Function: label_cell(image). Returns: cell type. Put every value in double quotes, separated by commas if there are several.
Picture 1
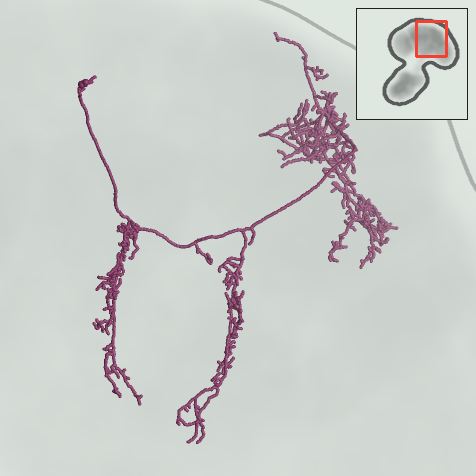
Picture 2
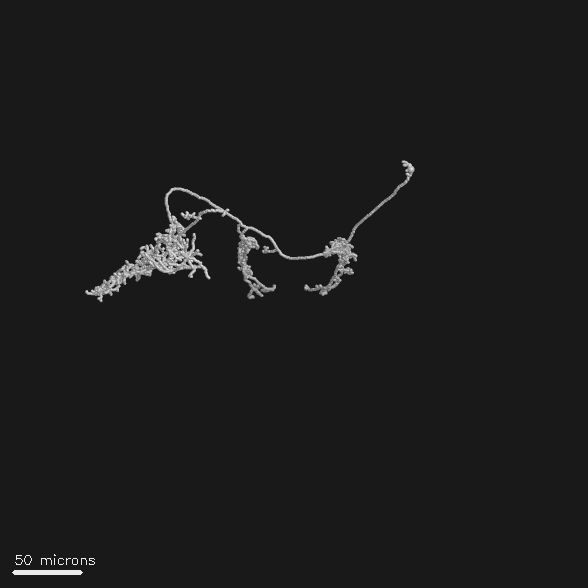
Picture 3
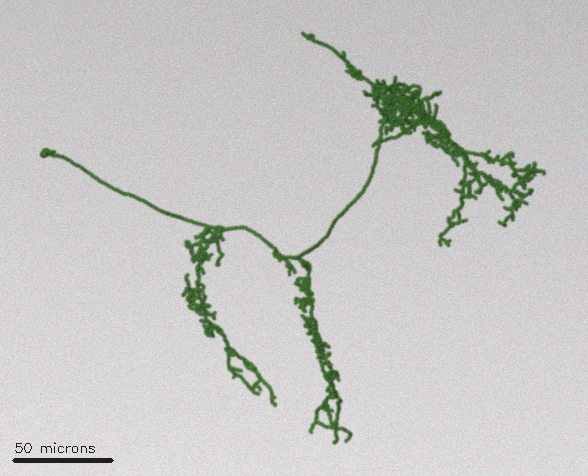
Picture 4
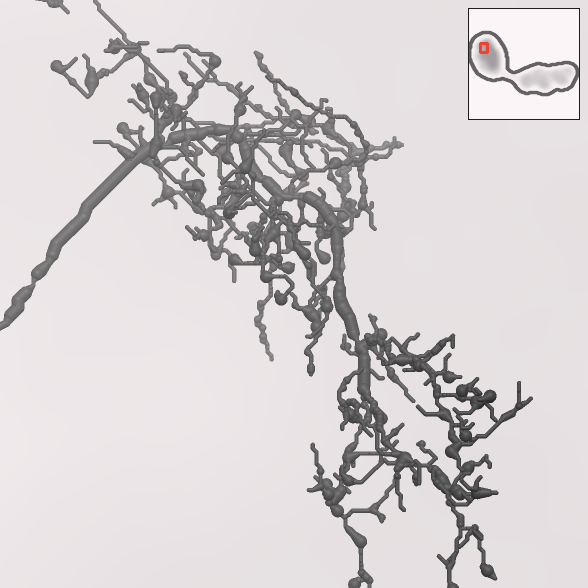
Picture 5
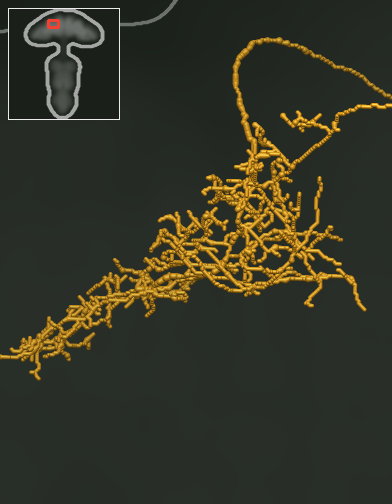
"mAL_m1"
